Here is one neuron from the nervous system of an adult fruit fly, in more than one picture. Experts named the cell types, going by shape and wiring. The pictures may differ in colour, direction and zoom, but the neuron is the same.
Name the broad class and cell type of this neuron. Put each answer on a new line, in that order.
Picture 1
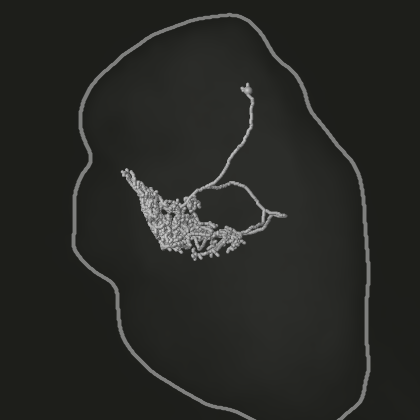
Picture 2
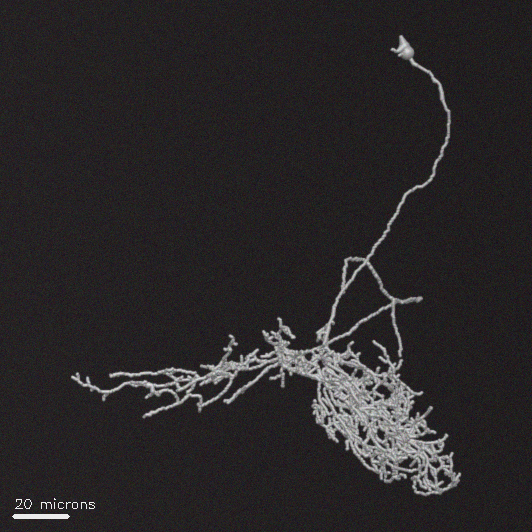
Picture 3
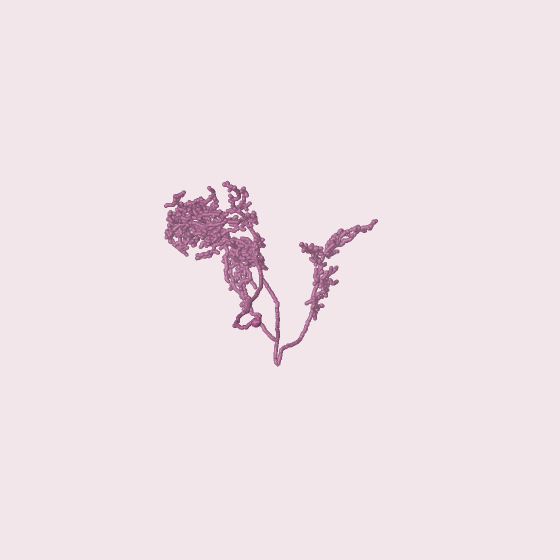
central-brain intrinsic neuron
LAL135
